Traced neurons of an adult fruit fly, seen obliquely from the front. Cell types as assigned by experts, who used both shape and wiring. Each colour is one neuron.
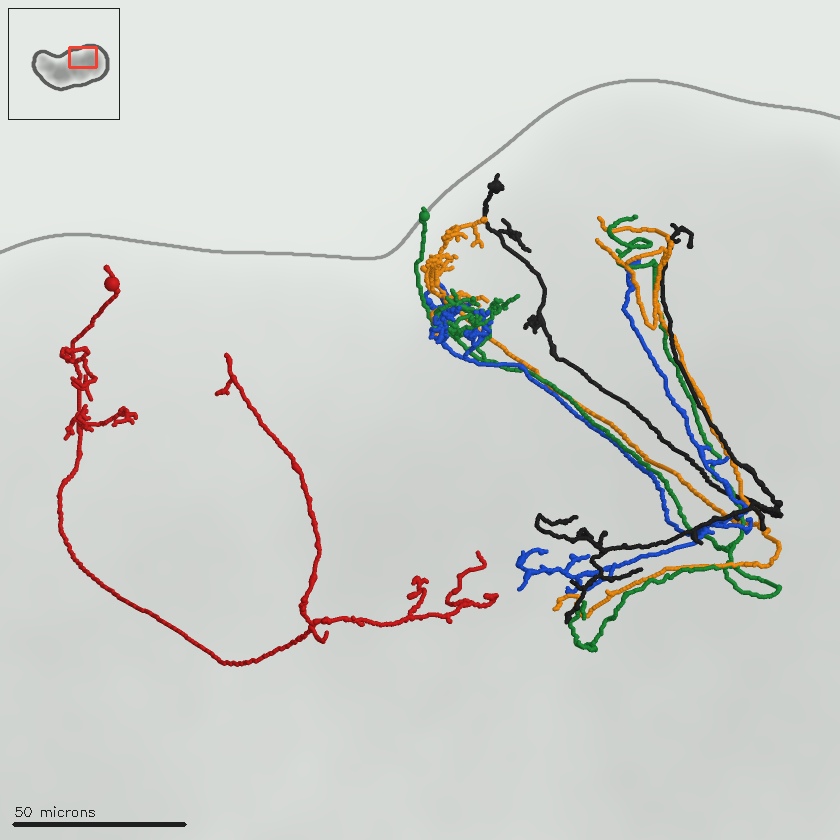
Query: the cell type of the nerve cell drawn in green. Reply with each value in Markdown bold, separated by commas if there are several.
**KCab-m**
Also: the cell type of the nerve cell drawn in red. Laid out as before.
**KCa'b'-ap2**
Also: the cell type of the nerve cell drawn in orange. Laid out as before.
**KCab-s**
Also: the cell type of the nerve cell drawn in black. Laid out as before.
**KCa'b'-ap1**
